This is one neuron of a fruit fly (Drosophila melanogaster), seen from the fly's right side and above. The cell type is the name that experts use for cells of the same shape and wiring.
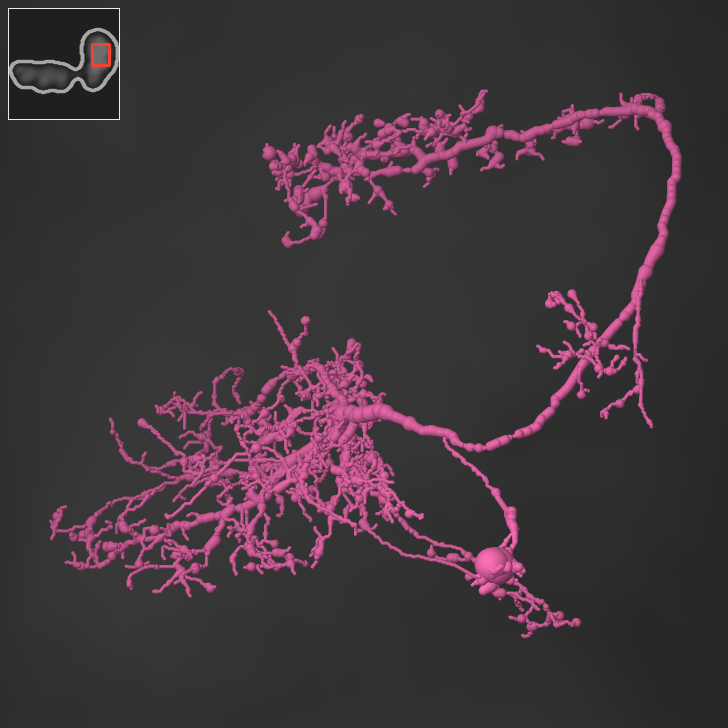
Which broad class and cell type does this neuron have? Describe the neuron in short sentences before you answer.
More than a hundred branch ends can be seen. In this view it is about as wide as it is tall. Its broad class is central-brain intrinsic neuron. It is of cell type CL029_b.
